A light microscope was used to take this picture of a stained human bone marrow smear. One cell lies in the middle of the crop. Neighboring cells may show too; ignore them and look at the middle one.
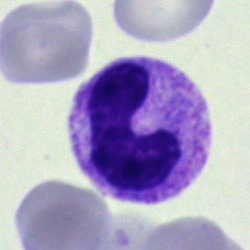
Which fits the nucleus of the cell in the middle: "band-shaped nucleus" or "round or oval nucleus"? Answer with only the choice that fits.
Band-shaped nucleus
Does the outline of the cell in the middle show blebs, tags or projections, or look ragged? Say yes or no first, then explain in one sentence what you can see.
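No. The cell outline is round and smooth.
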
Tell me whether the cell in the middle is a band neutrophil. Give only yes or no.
yes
